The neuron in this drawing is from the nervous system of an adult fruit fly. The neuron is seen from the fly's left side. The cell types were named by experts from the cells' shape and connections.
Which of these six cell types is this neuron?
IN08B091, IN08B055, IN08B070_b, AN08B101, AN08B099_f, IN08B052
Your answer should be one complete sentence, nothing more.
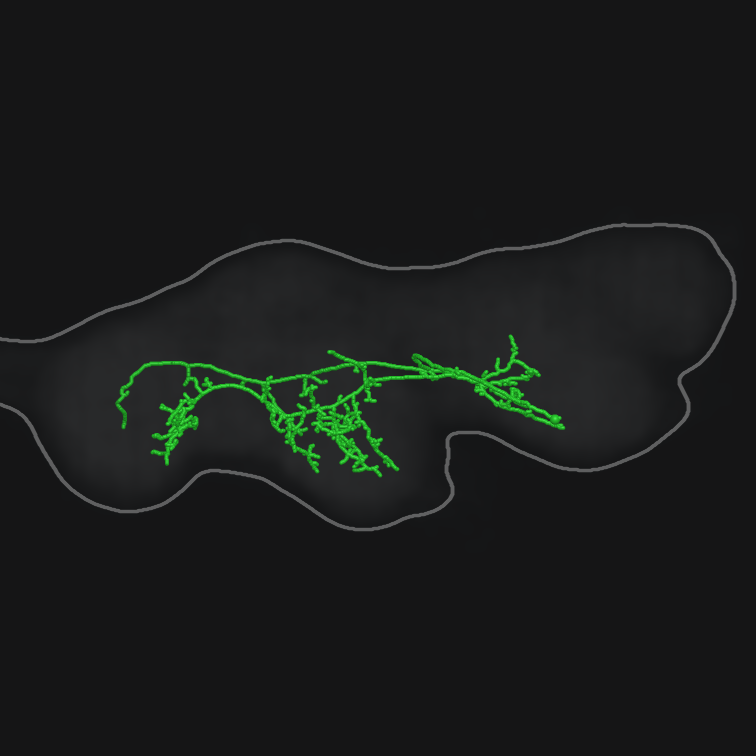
On the level of cell type, this neuron is IN08B055.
